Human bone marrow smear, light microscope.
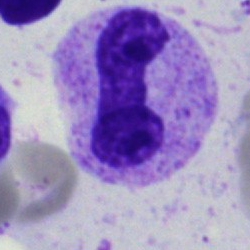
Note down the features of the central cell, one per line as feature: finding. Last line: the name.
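Outline: round and smooth
Cytoplasm colour: pale pinkish-lilac
Granules: fine, purple-pink, scattered throughout the cytoplasm
Vacuoles: none in the cytoplasm
Name: band neutrophil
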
